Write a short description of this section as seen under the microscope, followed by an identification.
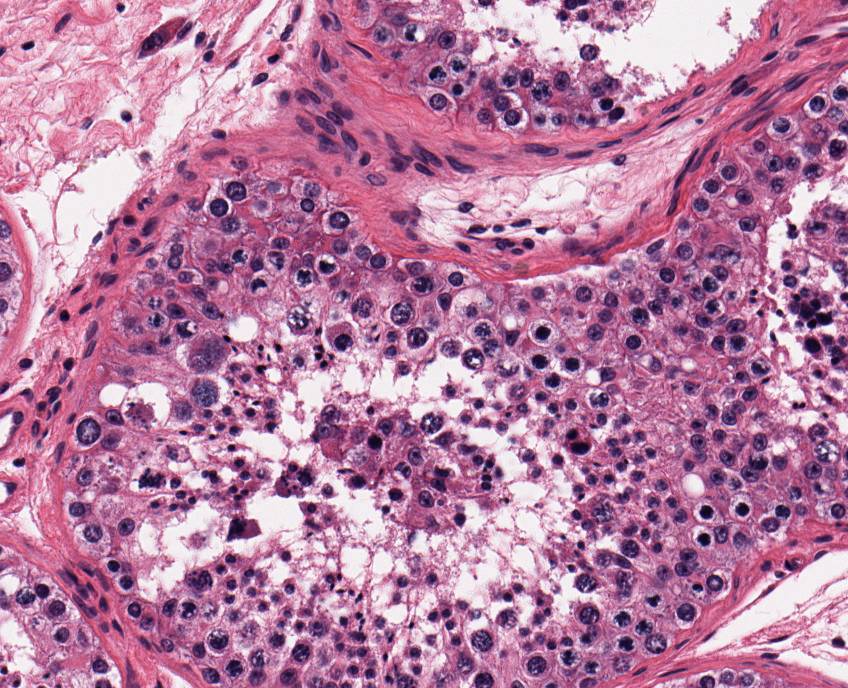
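Each tubule's thin pink fibrous wall holds flattened cells with elongated dark nuclei. Many large round cells in the middle layers, consistent with spermatocytes, have round nuclei with coarsely clumped, thread-like chromatin. Small cells with dense, very dark nuclei cluster toward the large tubule's centre. Tubule cytoplasm is pale pink to clear around well-defined nuclei. This is testis.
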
